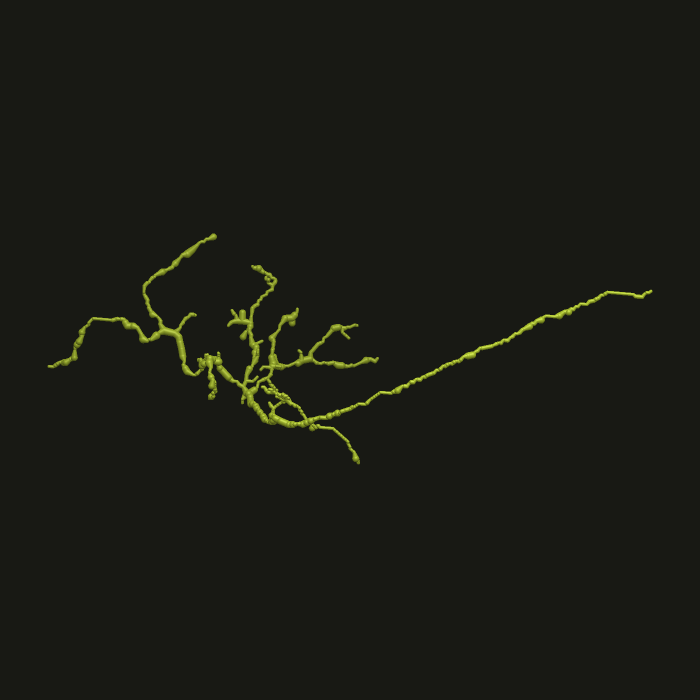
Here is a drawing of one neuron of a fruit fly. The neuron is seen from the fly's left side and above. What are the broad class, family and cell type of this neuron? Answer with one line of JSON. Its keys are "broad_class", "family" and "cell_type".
{"broad_class": "sensory neuron entering the nerve cord", "family": "class chemosensory", "cell_type": "SNch01"}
